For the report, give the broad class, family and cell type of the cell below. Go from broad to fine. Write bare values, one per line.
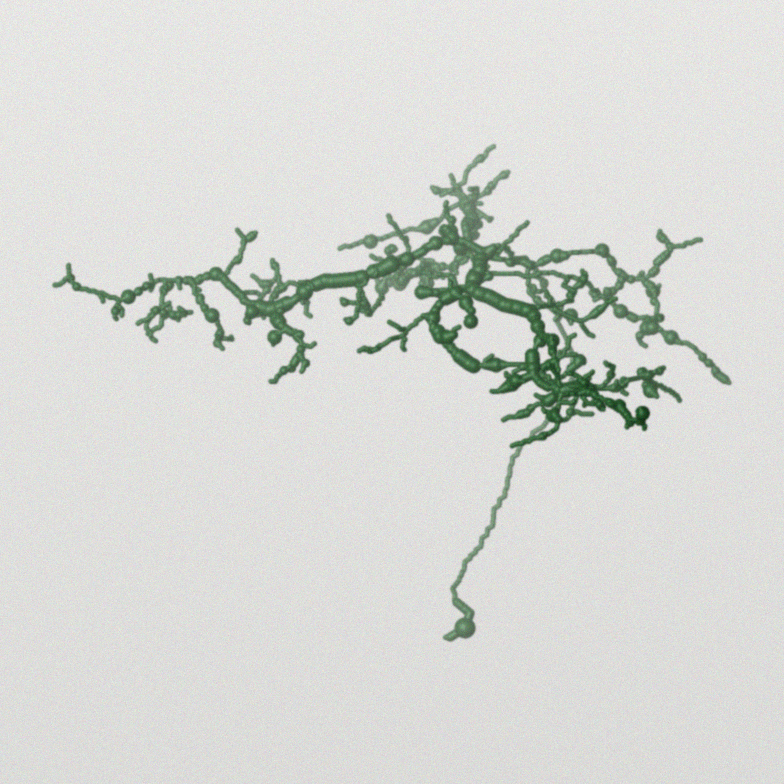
nerve-cord intrinsic neuron
hemilineage 00A
IN00A063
